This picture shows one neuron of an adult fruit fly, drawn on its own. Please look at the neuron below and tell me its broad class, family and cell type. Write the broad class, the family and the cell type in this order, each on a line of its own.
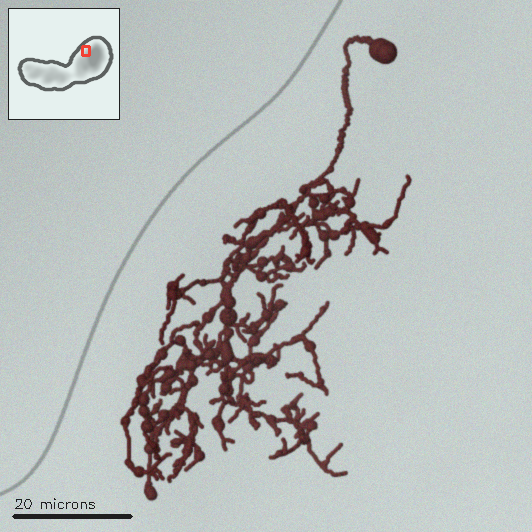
central-brain intrinsic neuron
hemilineage LHd2
CB1160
